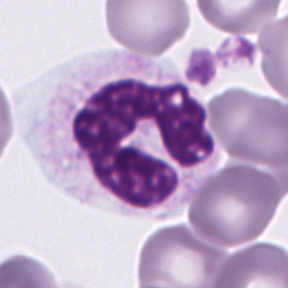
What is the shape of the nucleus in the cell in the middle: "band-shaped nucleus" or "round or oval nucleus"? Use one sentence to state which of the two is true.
The nucleus takes the form of a curved band with no separate lobes.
